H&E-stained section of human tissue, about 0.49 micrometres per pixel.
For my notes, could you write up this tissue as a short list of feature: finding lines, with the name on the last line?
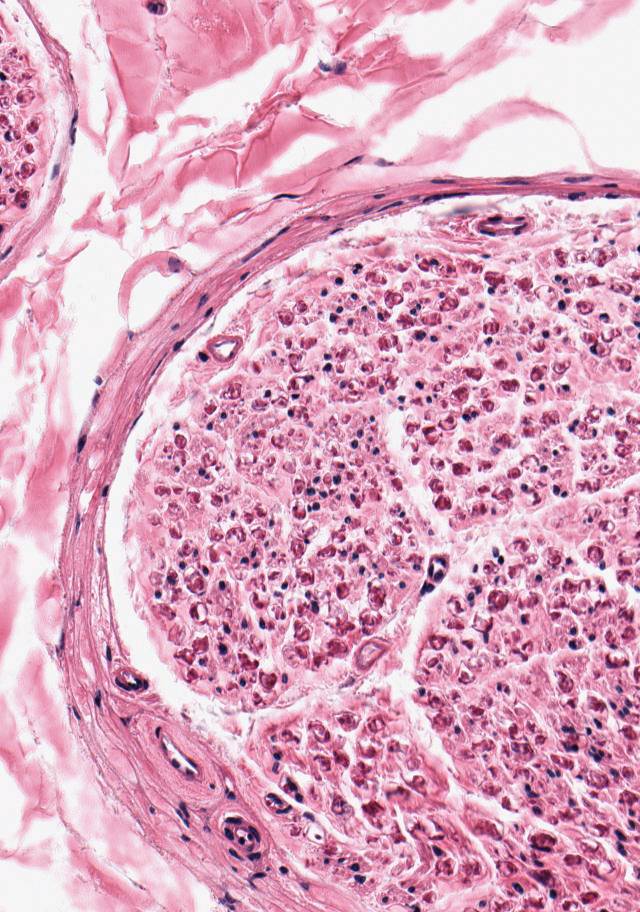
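Bundle: large, rounded, nerve fibres in cross section, centre and right
Nuclei: small, dark, scattered singly among the fibres throughout
Sheath: layered flattened cells, elongated nuclei parallel to the curved border
Second bundle: smaller, partly cut at the top-left corner
Name: tibial nerve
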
